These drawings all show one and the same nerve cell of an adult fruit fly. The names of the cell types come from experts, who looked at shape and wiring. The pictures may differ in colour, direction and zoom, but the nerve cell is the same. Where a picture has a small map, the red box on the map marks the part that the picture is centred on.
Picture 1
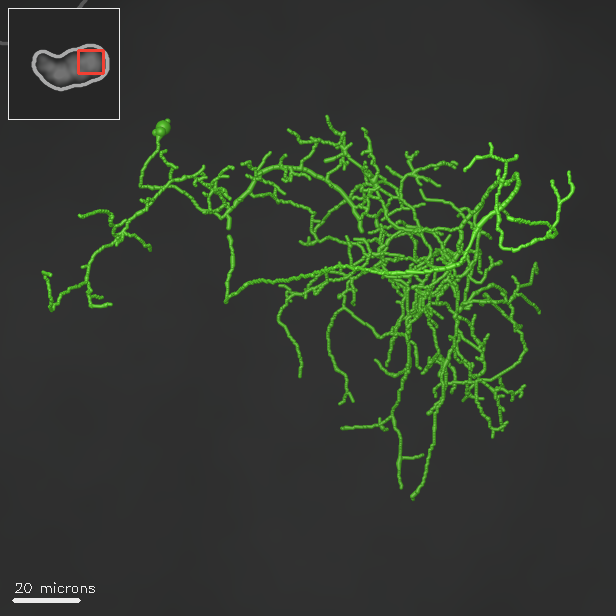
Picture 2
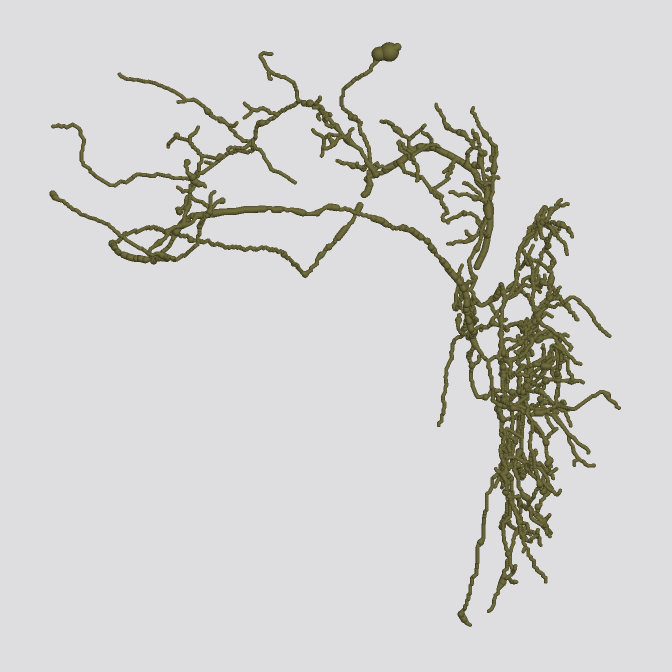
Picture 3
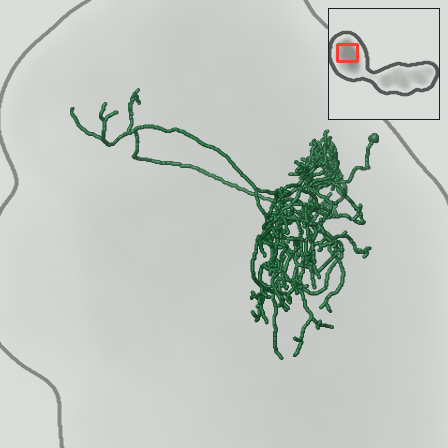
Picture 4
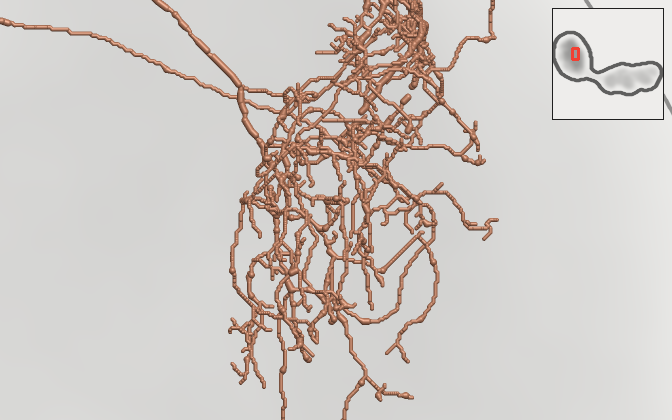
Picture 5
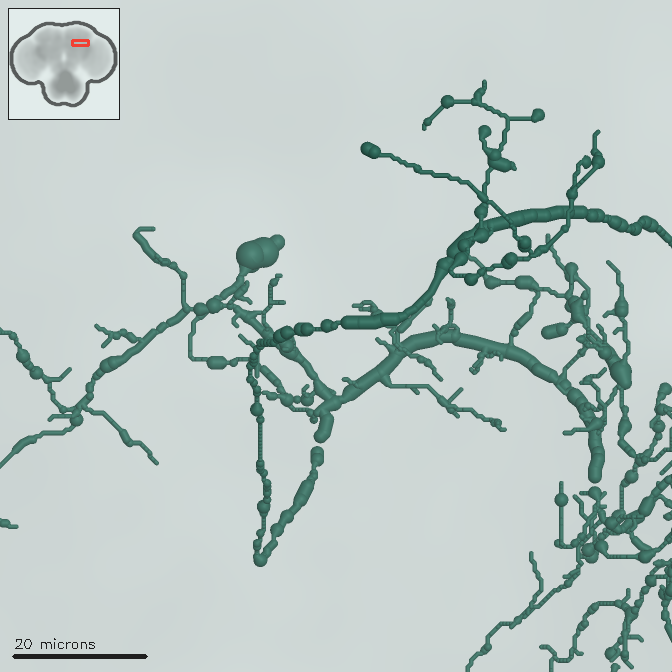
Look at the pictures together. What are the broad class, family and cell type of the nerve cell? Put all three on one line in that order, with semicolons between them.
visual projection neuron; hemilineage VLPp&l1_posterior; LT43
